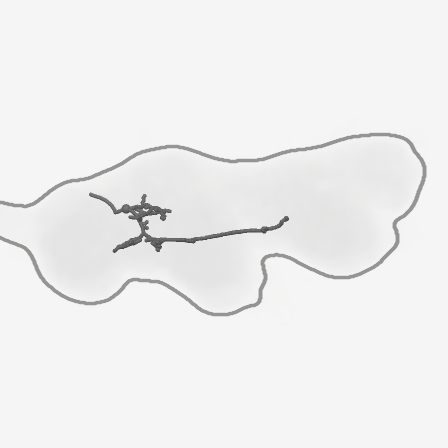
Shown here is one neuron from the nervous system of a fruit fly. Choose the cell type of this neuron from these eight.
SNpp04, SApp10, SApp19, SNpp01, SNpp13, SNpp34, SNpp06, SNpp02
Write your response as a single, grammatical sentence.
The cell type for the neuron is SNpp06.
